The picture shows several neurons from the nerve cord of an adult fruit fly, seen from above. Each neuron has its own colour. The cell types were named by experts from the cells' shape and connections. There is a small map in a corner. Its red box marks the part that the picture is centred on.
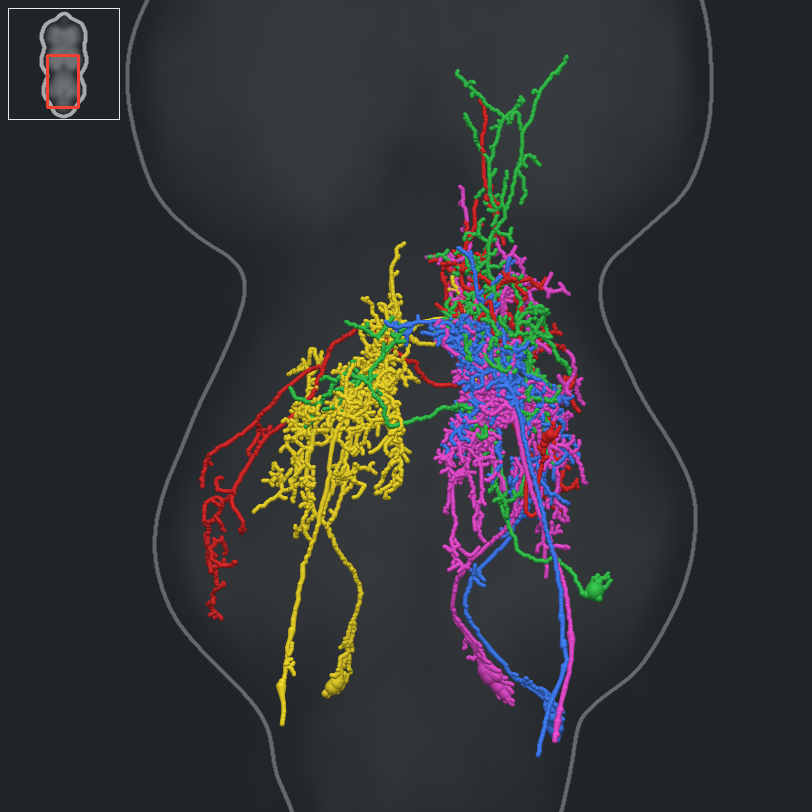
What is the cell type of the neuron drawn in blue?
MNad35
